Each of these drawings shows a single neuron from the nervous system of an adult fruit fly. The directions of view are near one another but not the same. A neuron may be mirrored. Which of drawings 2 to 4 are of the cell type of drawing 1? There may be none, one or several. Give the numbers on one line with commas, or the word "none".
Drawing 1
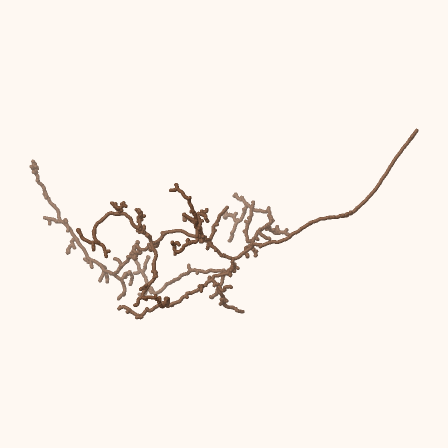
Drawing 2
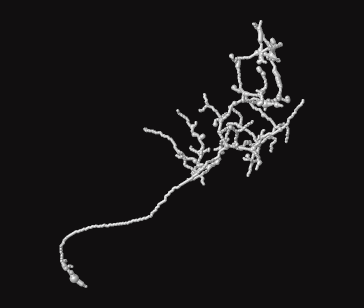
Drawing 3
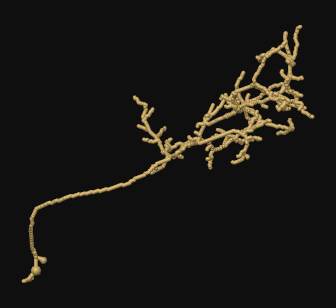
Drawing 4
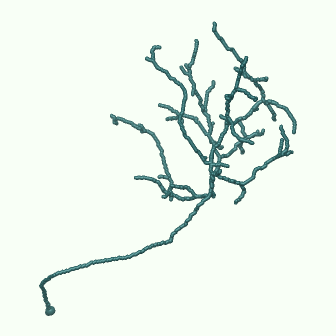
2, 3, 4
